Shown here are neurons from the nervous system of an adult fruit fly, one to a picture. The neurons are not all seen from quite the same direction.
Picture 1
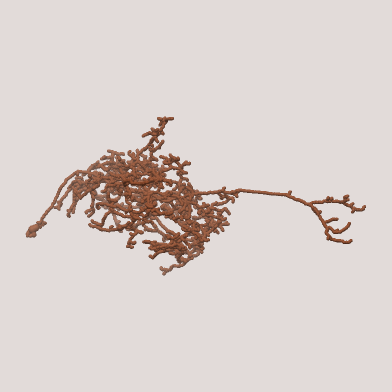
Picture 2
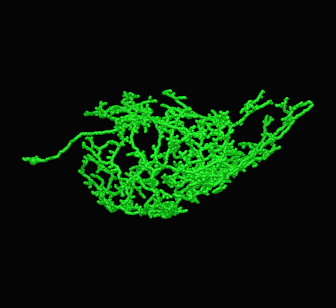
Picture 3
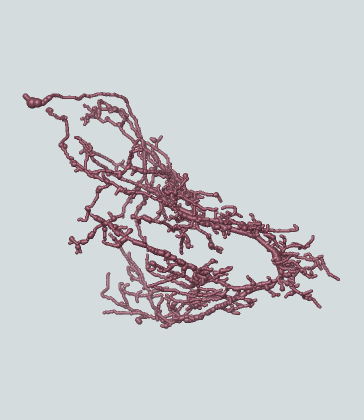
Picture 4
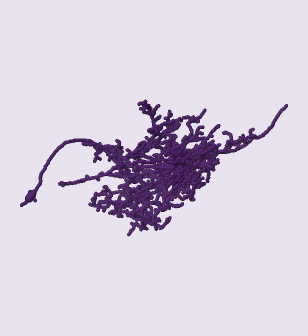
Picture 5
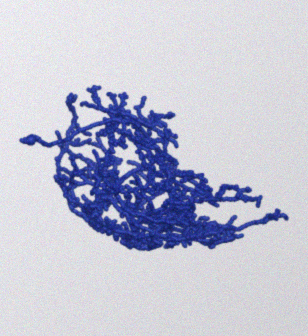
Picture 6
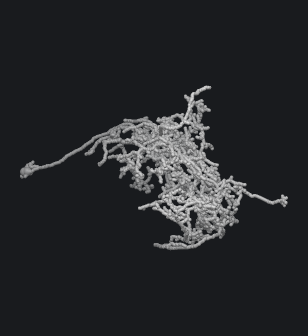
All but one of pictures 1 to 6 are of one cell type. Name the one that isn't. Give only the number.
4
